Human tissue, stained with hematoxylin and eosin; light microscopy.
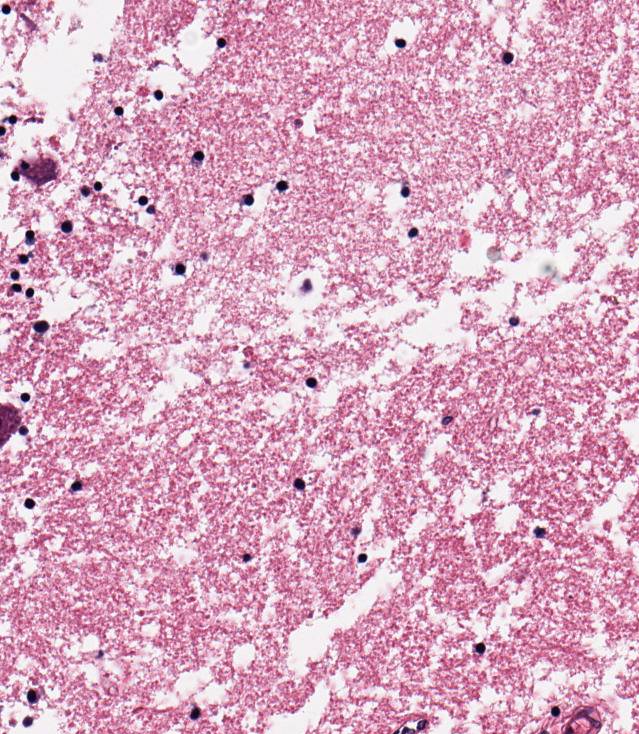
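Cerebellum, and what I notice first is a pale pink, finely granular, spongy matrix filling the field, with no epithelium or glands. Small, round, dark-staining nuclei are scattered sparsely and singly within it, though they crowd most near the upper left edge. Along the left edge I also pick out a few larger cells with purple cytoplasm.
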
